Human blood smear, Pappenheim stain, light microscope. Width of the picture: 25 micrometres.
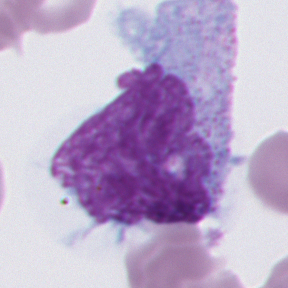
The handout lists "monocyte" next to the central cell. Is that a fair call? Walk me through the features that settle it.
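Let's go feature by feature. Start with size: the nucleus alone is about 14 micrometres across.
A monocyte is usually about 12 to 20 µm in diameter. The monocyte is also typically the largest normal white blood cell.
So size goes with monocyte. Next, the granules: fine pink-purple granules are scattered through the cytoplasm.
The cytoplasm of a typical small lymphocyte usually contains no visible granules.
These granules therefore go against typical lymphocyte. The cytoplasm is pale blue-lilac and extends mainly to the upper right of the nucleus. Thin hair-like projections stick out from the lower edge of the cell, and a small pale round spot lies in the lower right part of the nucleus. Weighing it all, monocyte fits.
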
